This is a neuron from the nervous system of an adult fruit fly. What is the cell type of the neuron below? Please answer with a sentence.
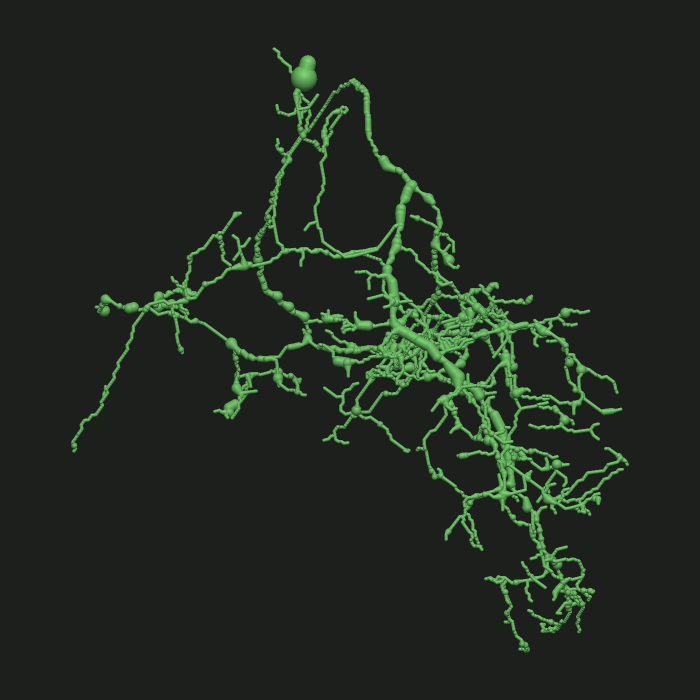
The cell type is CB3906.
